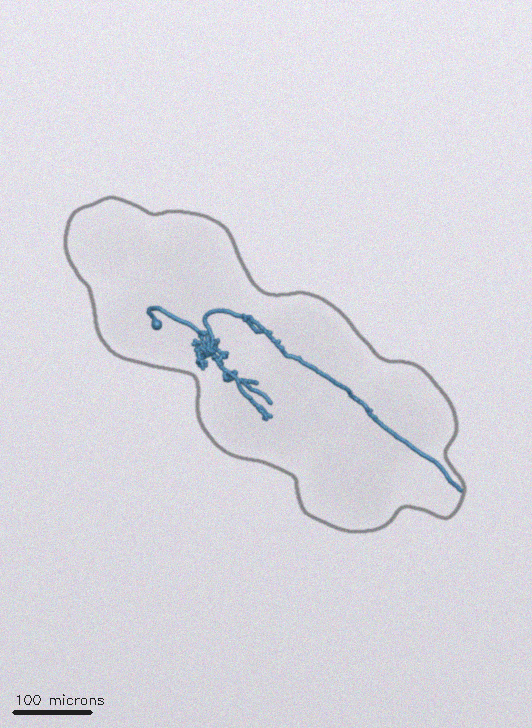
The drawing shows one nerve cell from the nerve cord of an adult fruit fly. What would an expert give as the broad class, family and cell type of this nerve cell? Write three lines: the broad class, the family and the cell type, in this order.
ascending neuron
hemilineage 07B
AN07B089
